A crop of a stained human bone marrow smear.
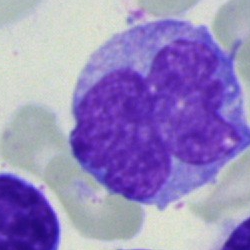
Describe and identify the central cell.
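Outline first: roughly round. Next, the nucleus, which fills most of the cell and leaves a rim of cytoplasm that is widest at the top. Then the chromatin, finely stippled rather than clumped. Last, the edge, where a small pointed projection juts from the upper right. This cell is a monocyte.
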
